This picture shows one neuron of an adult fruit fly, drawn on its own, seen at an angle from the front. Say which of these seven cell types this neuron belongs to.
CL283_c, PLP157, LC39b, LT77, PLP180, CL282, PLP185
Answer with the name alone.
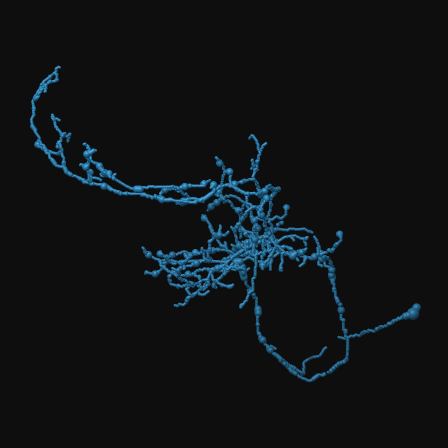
PLP180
